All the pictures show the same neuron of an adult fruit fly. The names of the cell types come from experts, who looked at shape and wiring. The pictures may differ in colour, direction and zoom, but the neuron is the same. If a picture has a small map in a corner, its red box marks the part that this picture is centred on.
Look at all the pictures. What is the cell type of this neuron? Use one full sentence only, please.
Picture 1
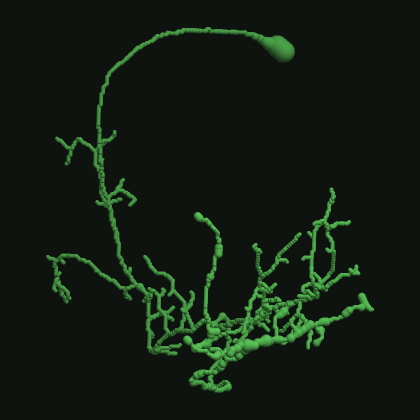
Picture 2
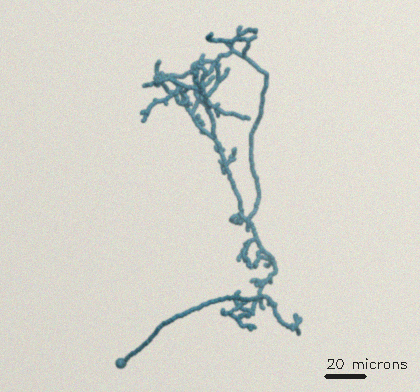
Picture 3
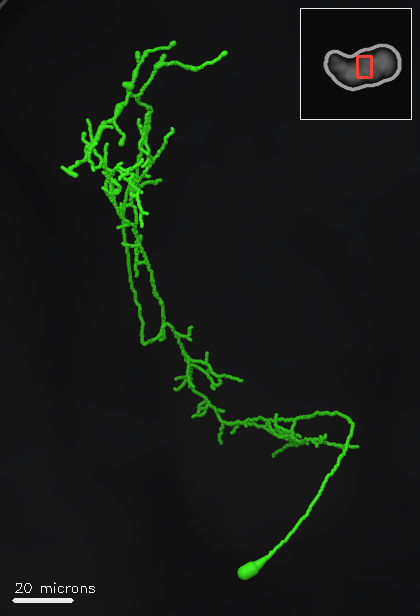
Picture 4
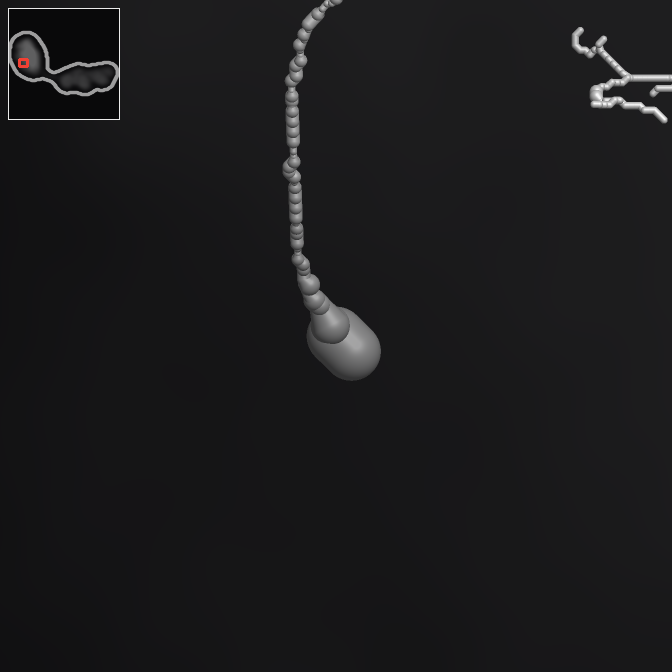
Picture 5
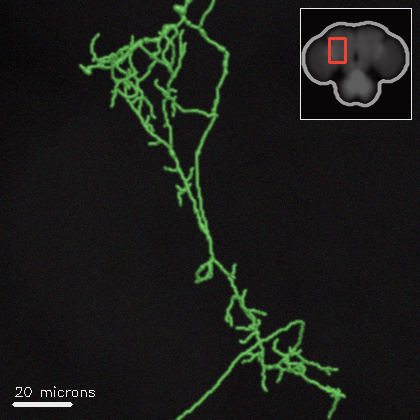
It is to cell type WEDPN2A that the neuron belongs.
